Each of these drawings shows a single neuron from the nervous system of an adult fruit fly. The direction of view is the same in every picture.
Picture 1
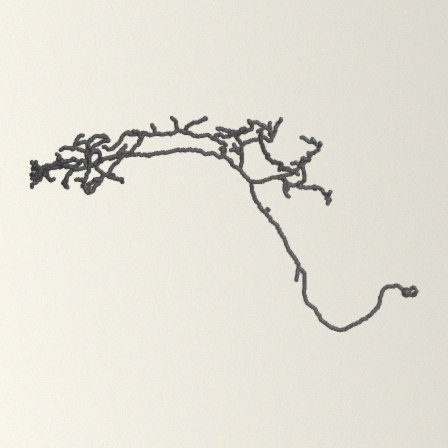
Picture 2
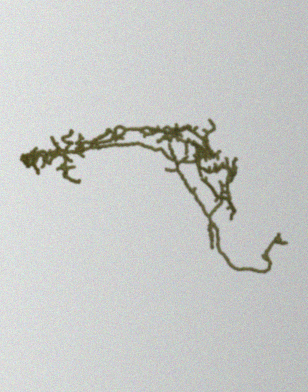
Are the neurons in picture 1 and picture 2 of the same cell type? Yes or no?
yes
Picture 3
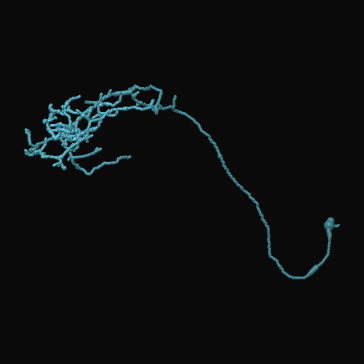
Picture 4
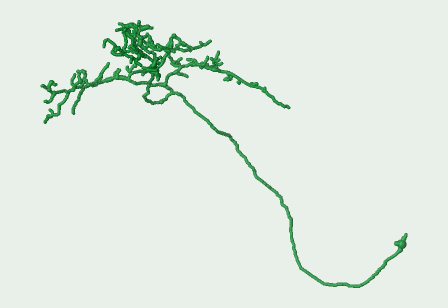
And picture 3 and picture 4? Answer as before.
no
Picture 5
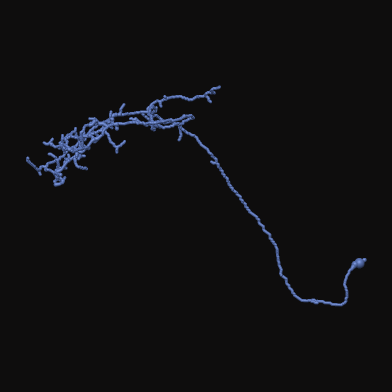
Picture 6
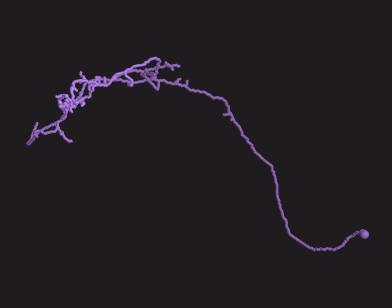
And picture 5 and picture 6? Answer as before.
yes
